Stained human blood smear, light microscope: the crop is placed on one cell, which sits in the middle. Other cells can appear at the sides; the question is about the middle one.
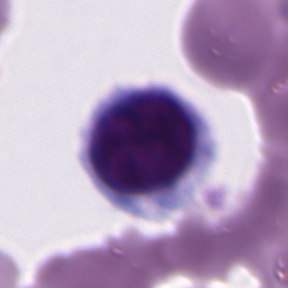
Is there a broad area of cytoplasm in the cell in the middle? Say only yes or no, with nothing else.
No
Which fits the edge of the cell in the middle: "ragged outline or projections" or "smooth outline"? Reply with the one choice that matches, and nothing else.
Ragged outline or projections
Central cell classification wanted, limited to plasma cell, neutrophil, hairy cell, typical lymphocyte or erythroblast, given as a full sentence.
The cell in the middle of this crop is a hairy cell.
